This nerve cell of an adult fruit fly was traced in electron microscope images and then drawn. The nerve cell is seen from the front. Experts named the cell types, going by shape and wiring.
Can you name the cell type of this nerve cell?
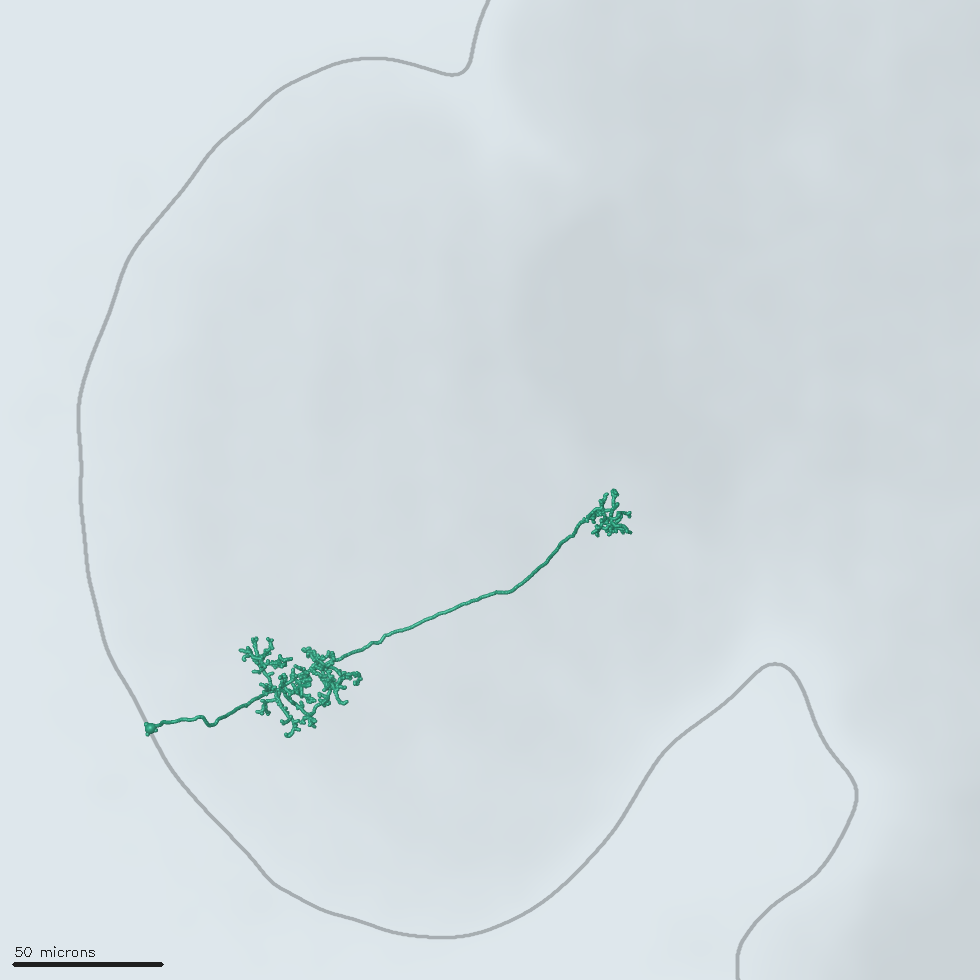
Tm36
